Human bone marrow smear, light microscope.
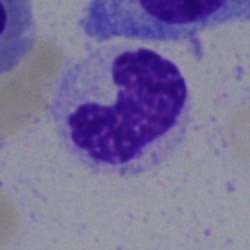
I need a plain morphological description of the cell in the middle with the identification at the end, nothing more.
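Round in outline, the cell contains a kidney-shaped nucleus with a deep notch on its upper left side. The cytoplasm is widest within this notch. No nucleoli can be seen in the nucleus. Answer: band neutrophil.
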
